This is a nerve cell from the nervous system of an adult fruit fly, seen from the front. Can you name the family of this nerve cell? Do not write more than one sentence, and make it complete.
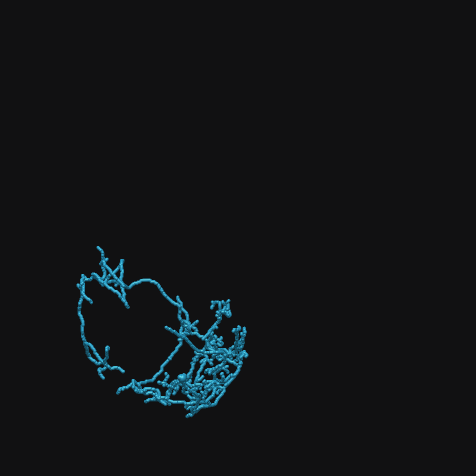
Under family hemilineage 04B sits this nerve cell.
